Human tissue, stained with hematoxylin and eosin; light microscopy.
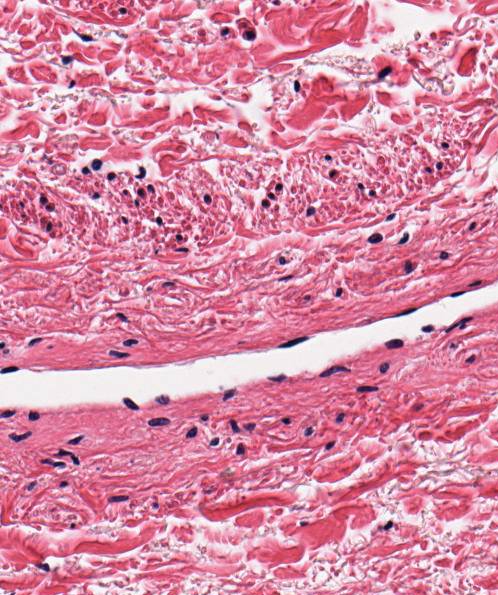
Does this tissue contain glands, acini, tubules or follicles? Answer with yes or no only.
No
